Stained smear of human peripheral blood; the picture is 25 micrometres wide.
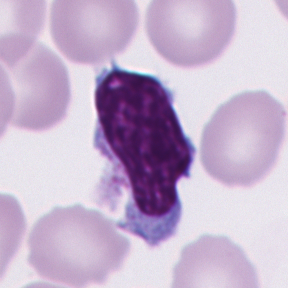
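Typical lymphocyte, the nucleated cell at the centre. Look at the chromatin first: it is coarsely clumped, with lighter streaks running between the dark purple masses. Search the nucleus as long as you like; you will find no nucleoli. The cytoplasm is a pale grey-blue. Now follow the outline round to the lower left, where it turns ragged and the cytoplasm looks frayed.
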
